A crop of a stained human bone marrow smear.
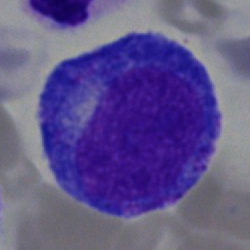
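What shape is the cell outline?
Roughly round.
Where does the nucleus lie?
Off-centre, displaced toward the right side of the cell.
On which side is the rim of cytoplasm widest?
On the left; no clear vacuoles are seen in the cytoplasm.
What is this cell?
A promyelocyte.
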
